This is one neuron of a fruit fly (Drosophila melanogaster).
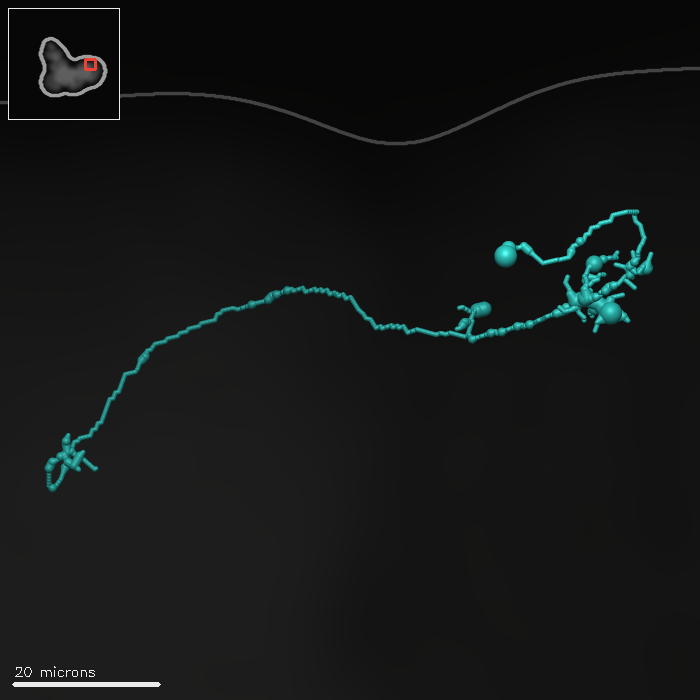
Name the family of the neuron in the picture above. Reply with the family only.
Tm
